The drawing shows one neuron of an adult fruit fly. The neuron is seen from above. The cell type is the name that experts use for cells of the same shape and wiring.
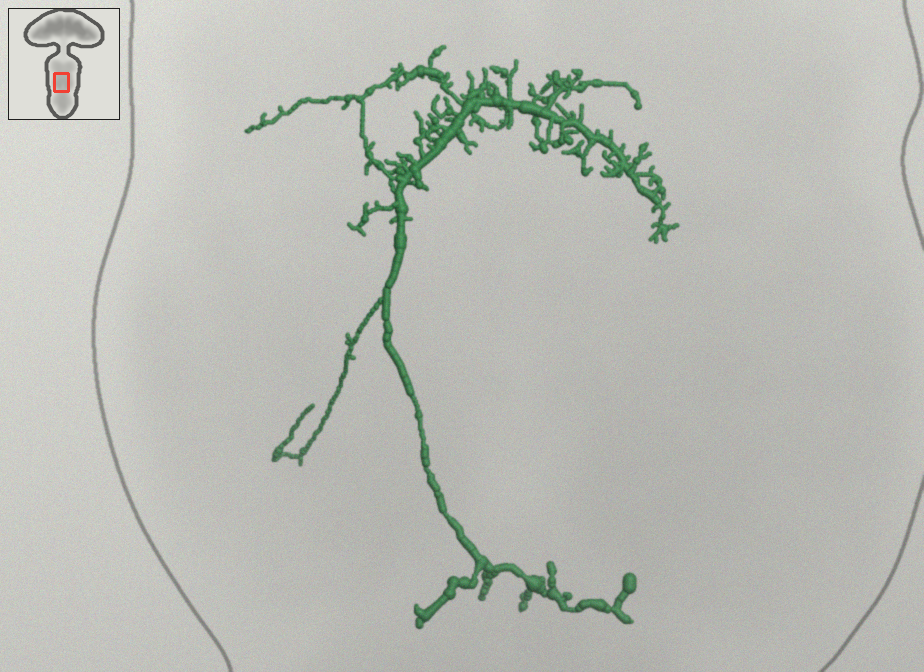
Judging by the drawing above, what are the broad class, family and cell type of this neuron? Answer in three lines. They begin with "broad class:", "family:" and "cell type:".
broad class: nerve-cord intrinsic neuron
family: hemilineage 11B
cell type: IN11B003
